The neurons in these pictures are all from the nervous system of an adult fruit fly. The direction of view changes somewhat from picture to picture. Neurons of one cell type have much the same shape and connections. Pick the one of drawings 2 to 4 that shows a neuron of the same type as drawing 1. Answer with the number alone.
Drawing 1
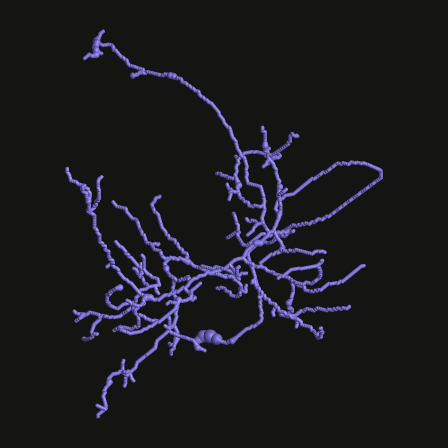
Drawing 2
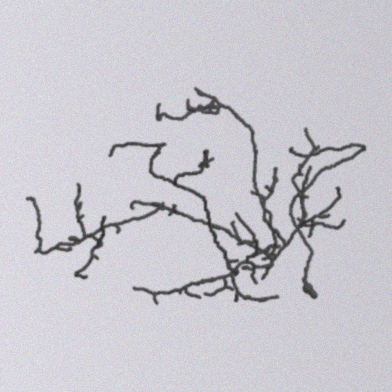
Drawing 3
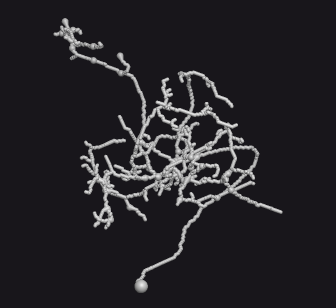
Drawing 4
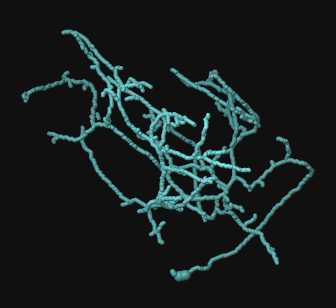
3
